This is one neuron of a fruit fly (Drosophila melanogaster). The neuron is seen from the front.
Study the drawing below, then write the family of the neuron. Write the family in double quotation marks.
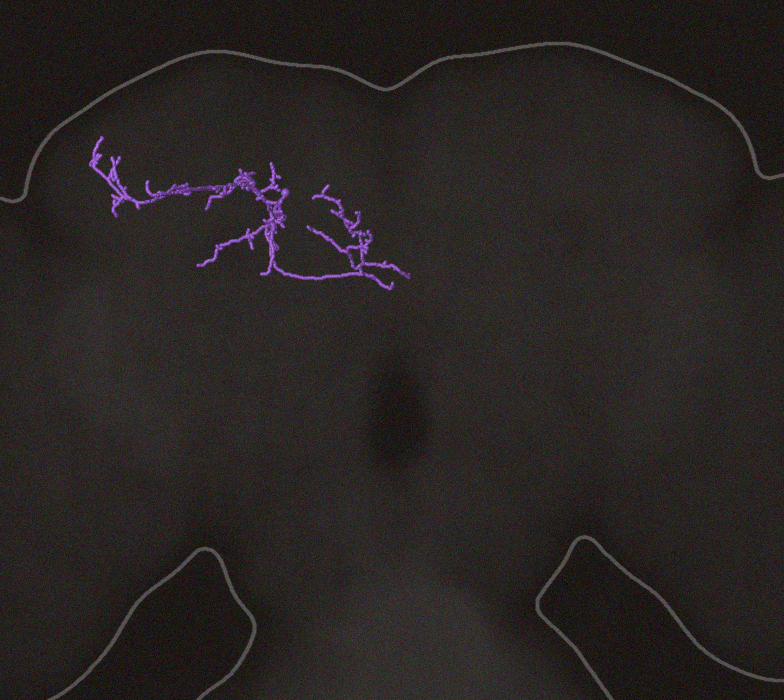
"hemilineage PSp3"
